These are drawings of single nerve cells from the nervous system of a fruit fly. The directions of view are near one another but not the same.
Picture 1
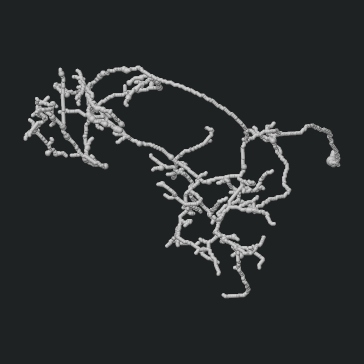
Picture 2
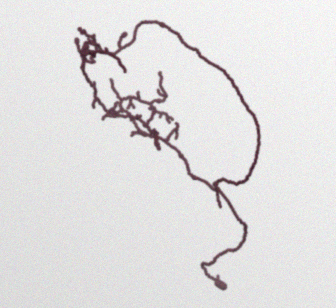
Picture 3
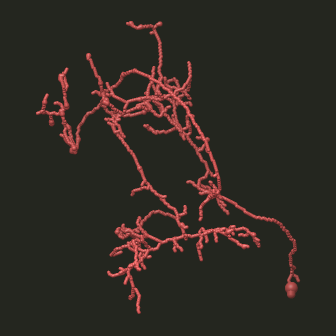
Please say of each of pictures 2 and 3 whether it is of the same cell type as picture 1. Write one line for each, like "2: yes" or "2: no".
2: no
3: yes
